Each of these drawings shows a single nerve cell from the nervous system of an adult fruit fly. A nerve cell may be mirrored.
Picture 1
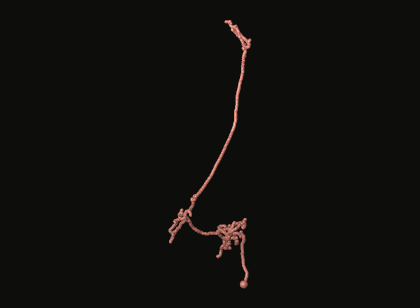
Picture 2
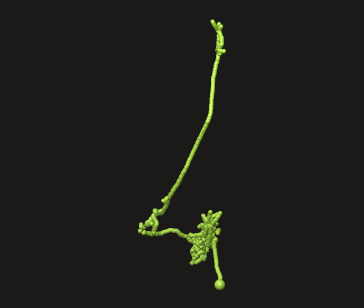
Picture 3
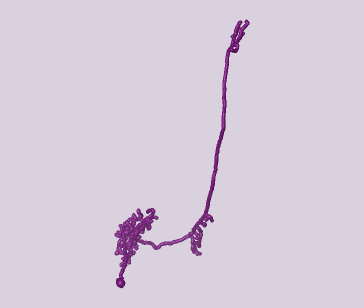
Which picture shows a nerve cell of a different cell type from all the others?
1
